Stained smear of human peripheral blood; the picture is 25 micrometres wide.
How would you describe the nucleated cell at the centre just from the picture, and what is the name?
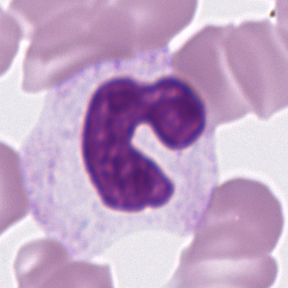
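A single unsegmented band, curved into a C shape, makes up the nucleus, and the opening of the curve faces to the right. The chromatin is dark purple and coarsely clumped. Fine lilac granules are scattered throughout the cytoplasm. The cell is a band neutrophil.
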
